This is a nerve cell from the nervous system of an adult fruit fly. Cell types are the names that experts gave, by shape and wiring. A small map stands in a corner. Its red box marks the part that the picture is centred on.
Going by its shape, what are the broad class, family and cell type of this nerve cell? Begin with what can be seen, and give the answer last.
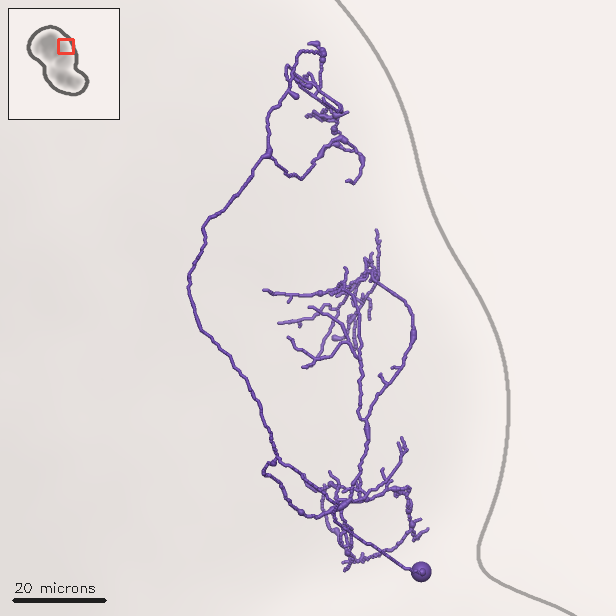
By the scale bar it is about 120 microns tall in this view. The picture shows dozens of branch ends. It is a central-brain intrinsic neuron. Its family is hemilineage LHp3. The cell type is CB1500.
